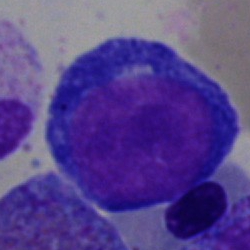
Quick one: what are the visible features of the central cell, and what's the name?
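You'll notice the chromatin is fine and evenly spread. The cytoplasm is deep blue, forming a rim that's wider on the upper left than on the lower right. There's also a pale crescent in it just above the nucleus. It's a proerythroblast.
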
